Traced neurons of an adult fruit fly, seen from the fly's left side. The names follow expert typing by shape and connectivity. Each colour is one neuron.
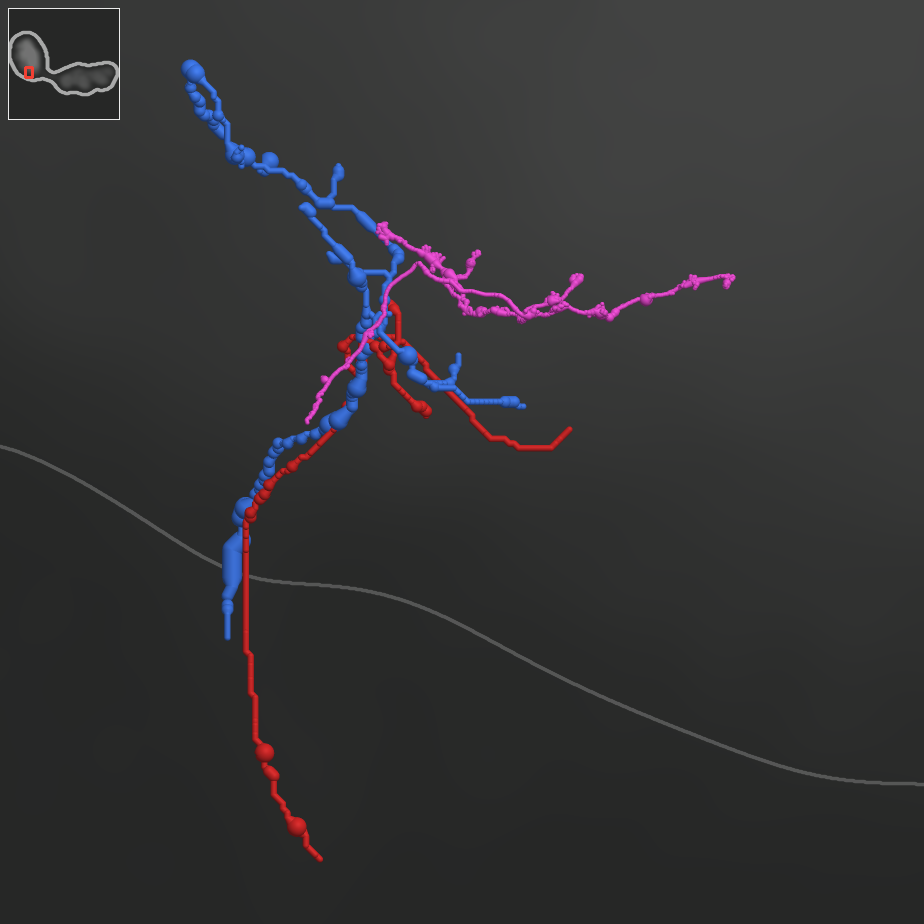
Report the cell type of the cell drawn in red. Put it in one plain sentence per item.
The cell type is BM_InOm.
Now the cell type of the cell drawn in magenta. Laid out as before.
The cell type is BM_vOcci_vPoOr.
